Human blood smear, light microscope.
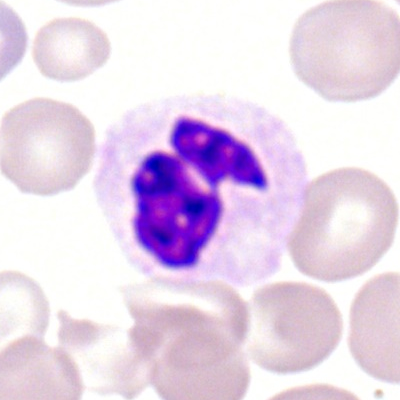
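Segmented neutrophil whose nucleus is split into lobes; I can follow a narrow pale gap separating an upper-right lobe from a larger lower-left part. Its chromatin appears dark purple and coarsely clumped. Pale pinkish-lilac cytoplasm holds only faint, fine granules.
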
